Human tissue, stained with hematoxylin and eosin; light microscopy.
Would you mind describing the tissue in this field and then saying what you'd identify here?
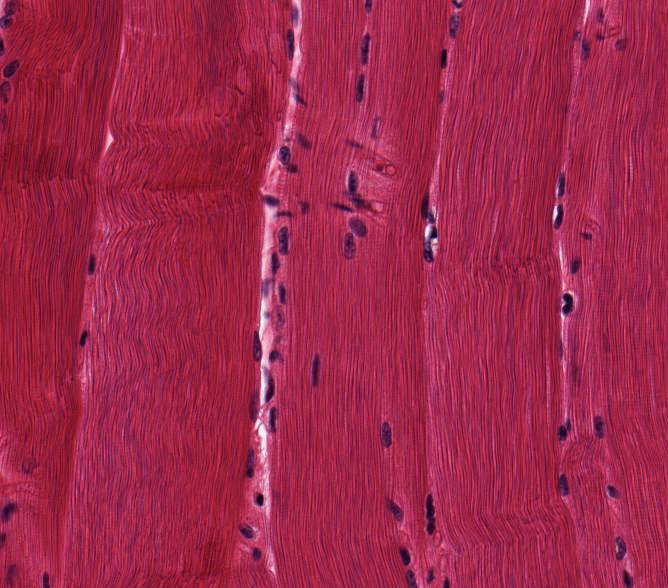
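Look first at the long, broad fibres running vertically side by side across the whole field; none of them branch. Their cytoplasm is strongly eosinophilic, a deep pink-red. The dark purple nuclei are elongated, their long axes parallel to the fibres, and most sit at the fibre edges rather than the centres. This is skeletal muscle.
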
